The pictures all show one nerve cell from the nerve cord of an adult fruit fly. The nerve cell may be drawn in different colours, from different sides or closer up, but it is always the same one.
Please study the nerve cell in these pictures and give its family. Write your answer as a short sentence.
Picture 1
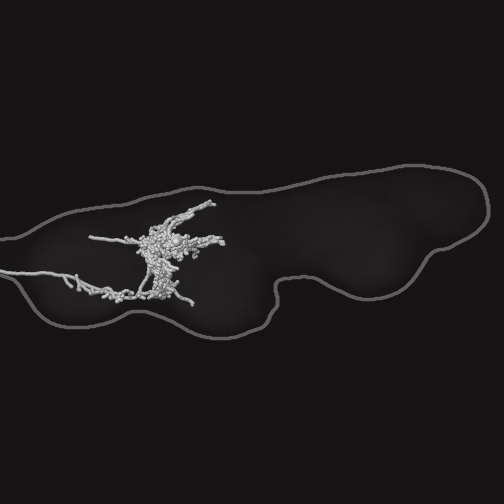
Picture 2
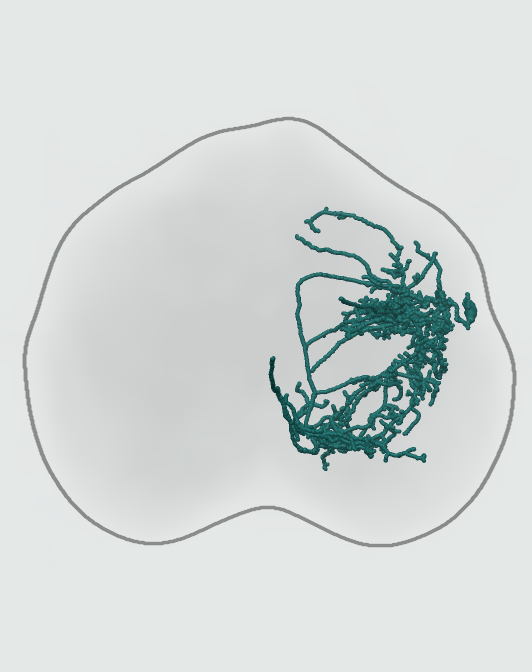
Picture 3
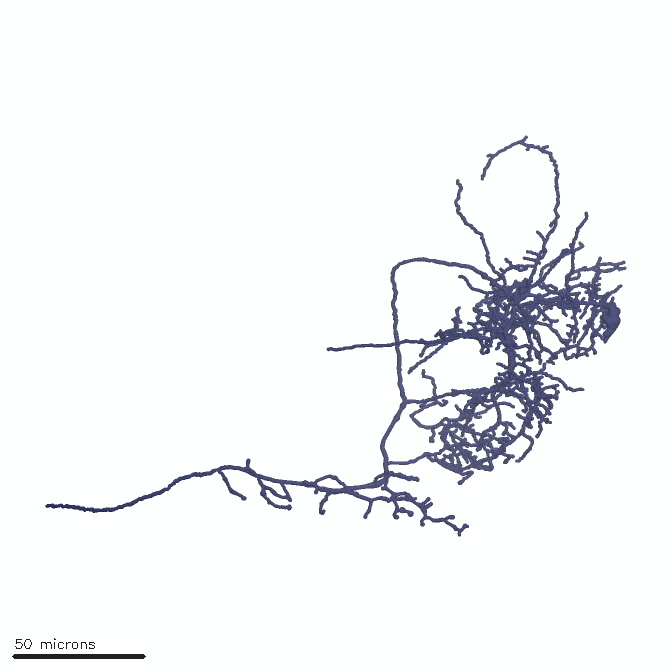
The family is hemilineage 17B.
